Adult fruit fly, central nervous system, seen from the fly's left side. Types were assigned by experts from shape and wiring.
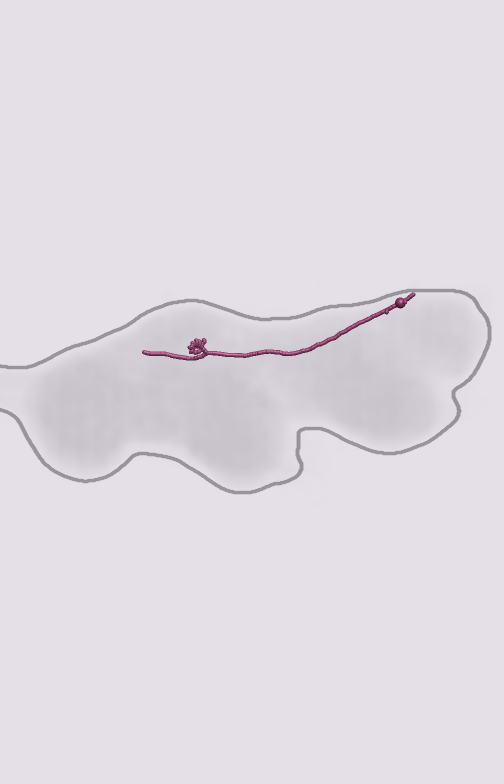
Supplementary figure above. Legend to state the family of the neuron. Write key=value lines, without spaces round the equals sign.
family=class mechanosensory proprioceptive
